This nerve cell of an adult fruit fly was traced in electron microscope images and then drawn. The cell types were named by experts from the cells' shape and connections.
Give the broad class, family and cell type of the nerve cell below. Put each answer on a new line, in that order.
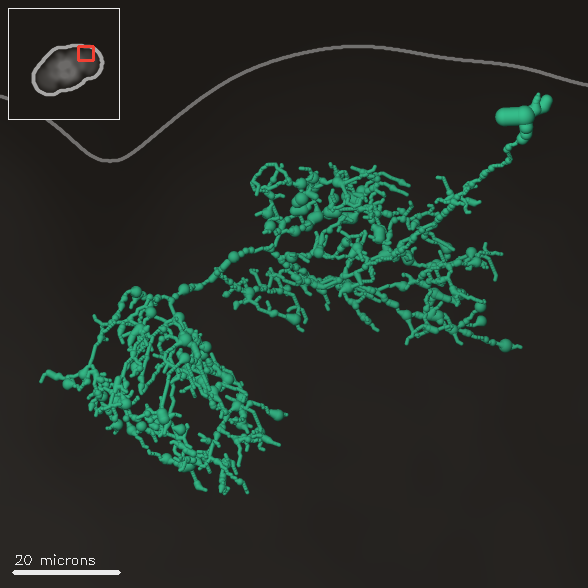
optic-lobe intrinsic neuron
TmY
TmY15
